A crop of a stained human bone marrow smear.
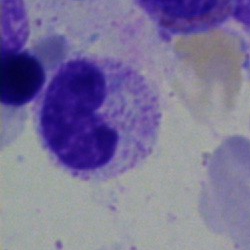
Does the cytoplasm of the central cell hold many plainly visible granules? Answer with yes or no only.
Yes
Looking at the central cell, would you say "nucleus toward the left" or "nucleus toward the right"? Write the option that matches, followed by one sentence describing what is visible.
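Nucleus toward the left. The nucleus lies off-centre, toward the left side of the cell.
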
